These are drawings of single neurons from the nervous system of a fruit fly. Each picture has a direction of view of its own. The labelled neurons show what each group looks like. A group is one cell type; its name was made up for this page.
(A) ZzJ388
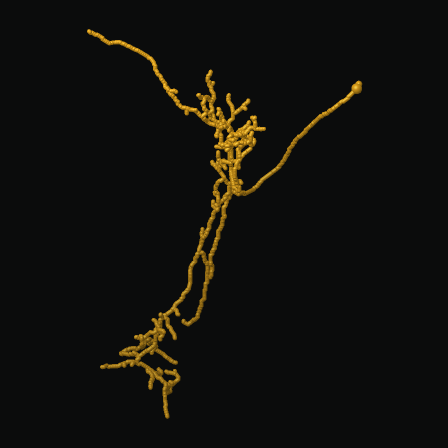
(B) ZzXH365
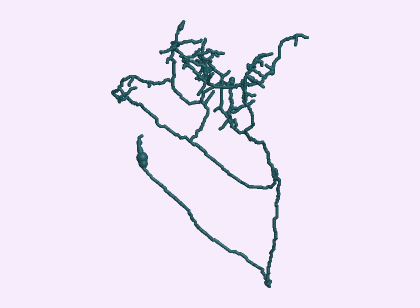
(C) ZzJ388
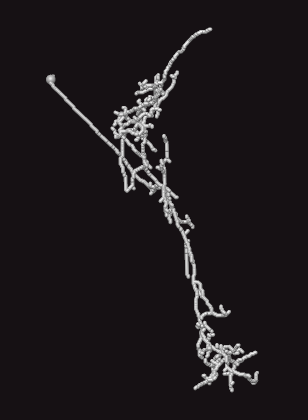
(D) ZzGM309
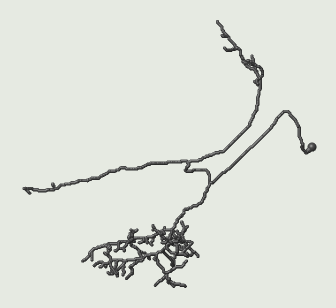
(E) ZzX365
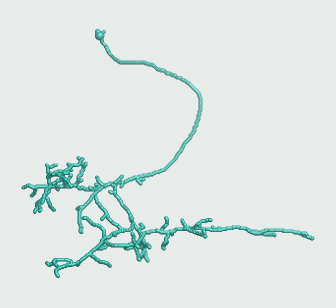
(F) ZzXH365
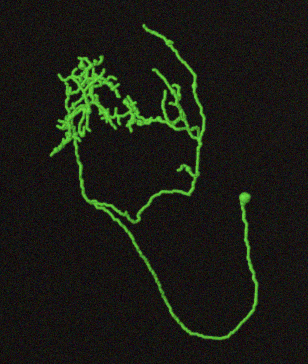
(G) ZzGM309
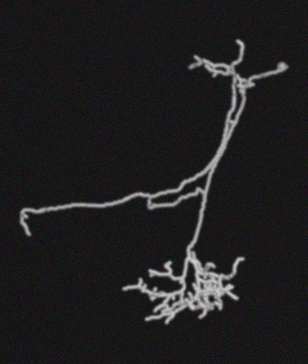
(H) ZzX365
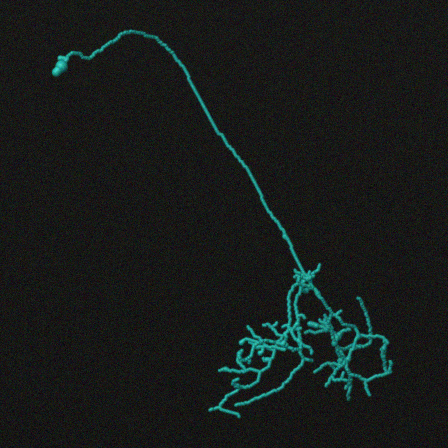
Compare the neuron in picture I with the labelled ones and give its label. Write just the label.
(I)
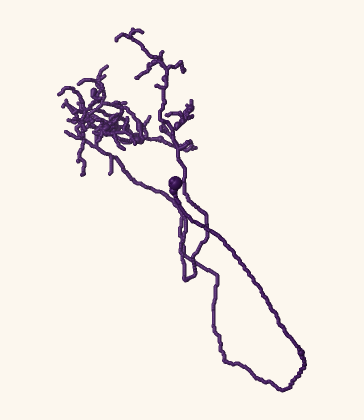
ZzXH365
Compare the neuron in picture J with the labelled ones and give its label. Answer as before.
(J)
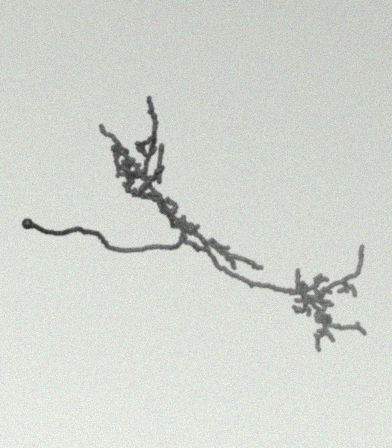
ZzJ388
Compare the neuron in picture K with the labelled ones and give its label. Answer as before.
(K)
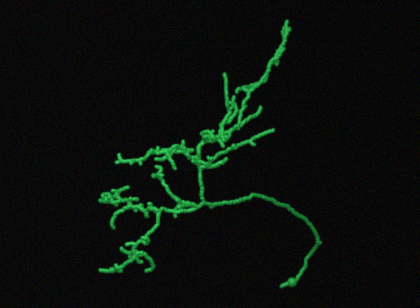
ZzX365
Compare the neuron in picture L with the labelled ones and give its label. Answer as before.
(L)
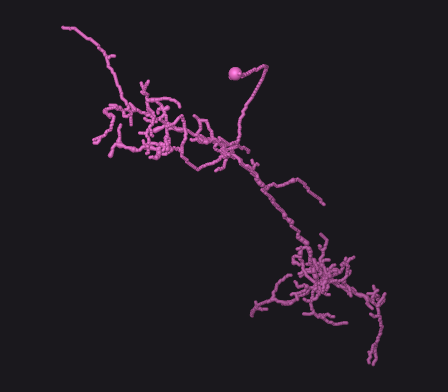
ZzJ388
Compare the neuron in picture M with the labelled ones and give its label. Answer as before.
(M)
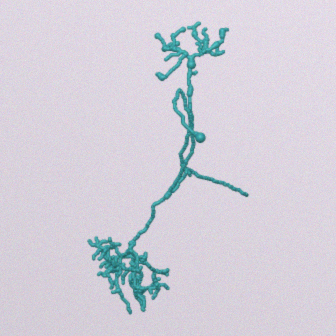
ZzGM309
